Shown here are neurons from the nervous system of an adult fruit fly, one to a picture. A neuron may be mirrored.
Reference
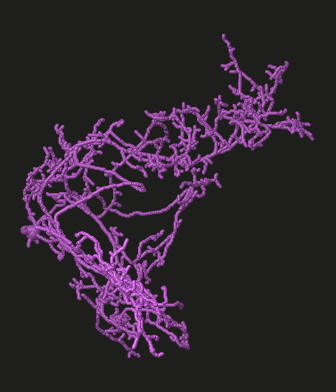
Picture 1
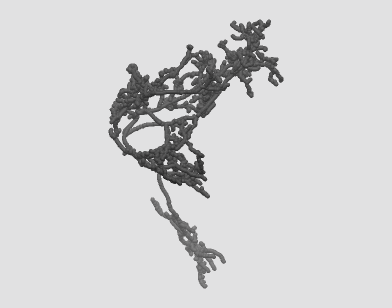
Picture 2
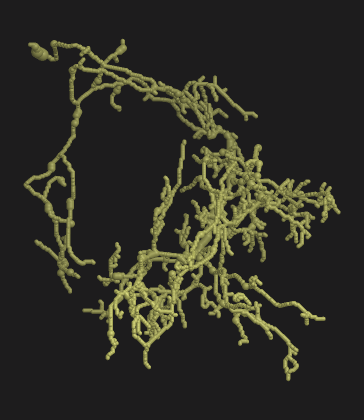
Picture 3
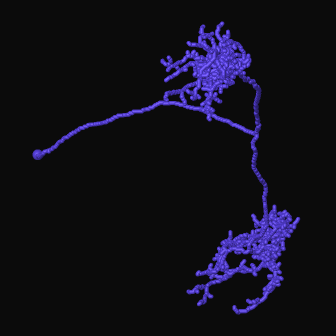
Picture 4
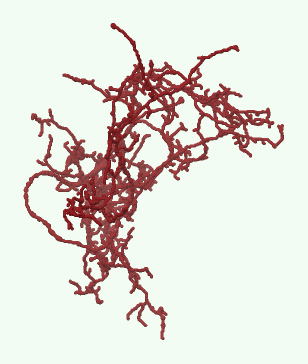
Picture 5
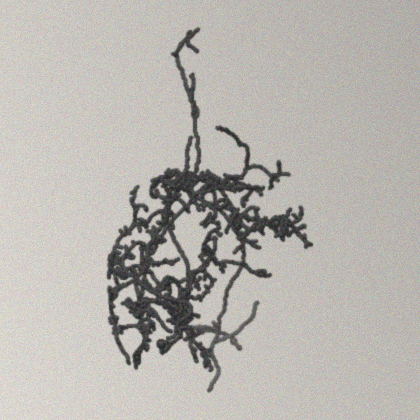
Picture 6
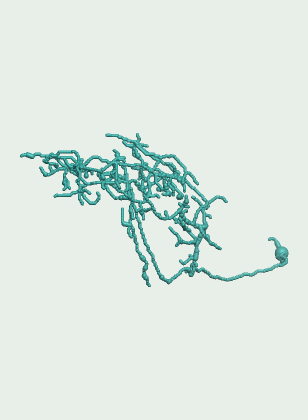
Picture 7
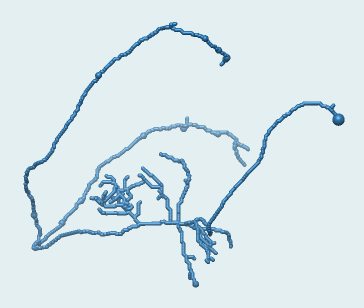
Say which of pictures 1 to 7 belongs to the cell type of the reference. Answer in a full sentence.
The neuron in picture 1 is of the same cell type.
